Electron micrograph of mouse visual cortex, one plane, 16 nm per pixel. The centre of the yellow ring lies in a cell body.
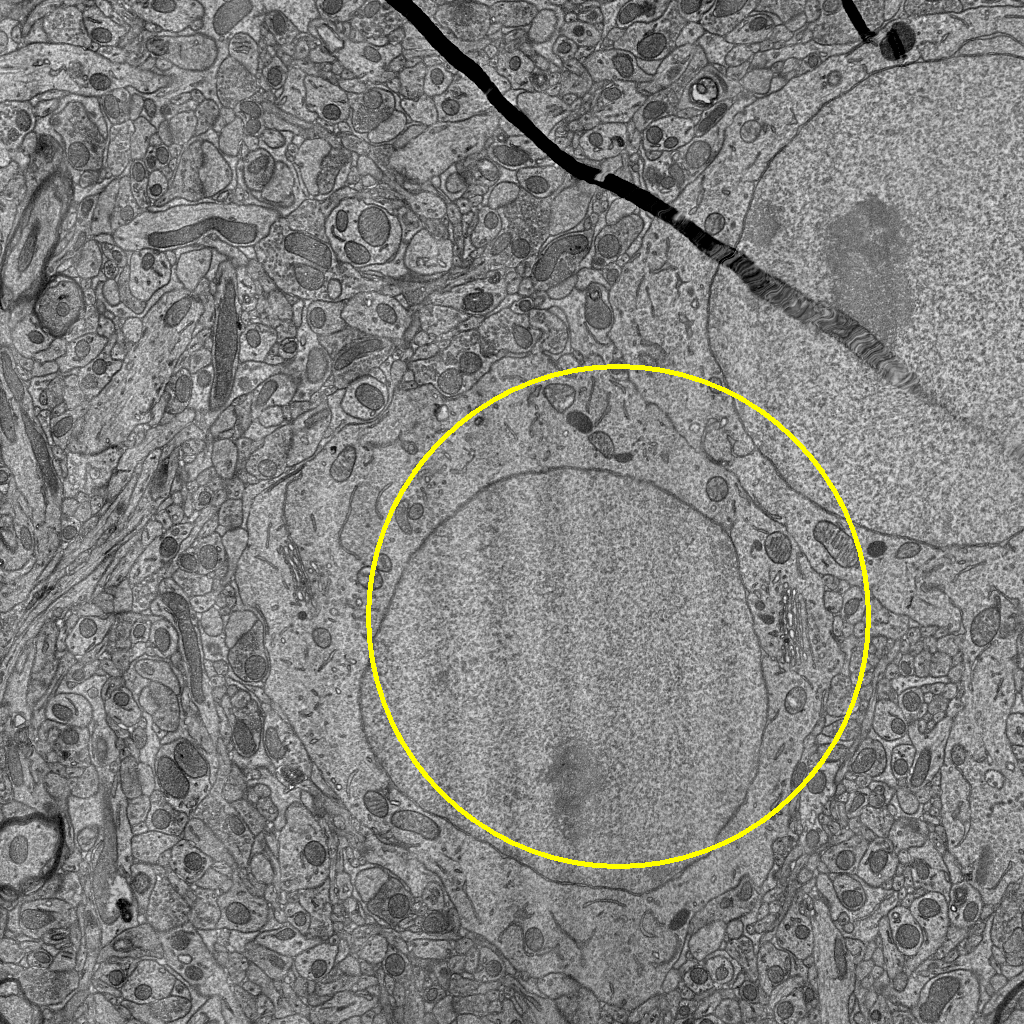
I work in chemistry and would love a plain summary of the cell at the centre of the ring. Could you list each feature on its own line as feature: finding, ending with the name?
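Nuclear size and shape: large, roundish, outline complete within body
Envelope: smooth, no deep infoldings
Chromatin: pale, finely dispersed; no thick dark clumps at envelope
Mitochondria: a few, above and right of nucleus
Identity: excitatory neuron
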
